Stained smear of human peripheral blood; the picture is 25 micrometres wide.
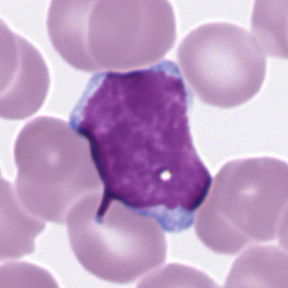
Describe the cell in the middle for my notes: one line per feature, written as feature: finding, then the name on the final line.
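Nucleus: fills almost the whole cell
Cytoplasm: a scant rim of pale blue, mostly at the upper corners and lower right
Granules: none seen in the cytoplasm
Tail: a single thin dark one projecting from the lower left
Name: typical lymphocyte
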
